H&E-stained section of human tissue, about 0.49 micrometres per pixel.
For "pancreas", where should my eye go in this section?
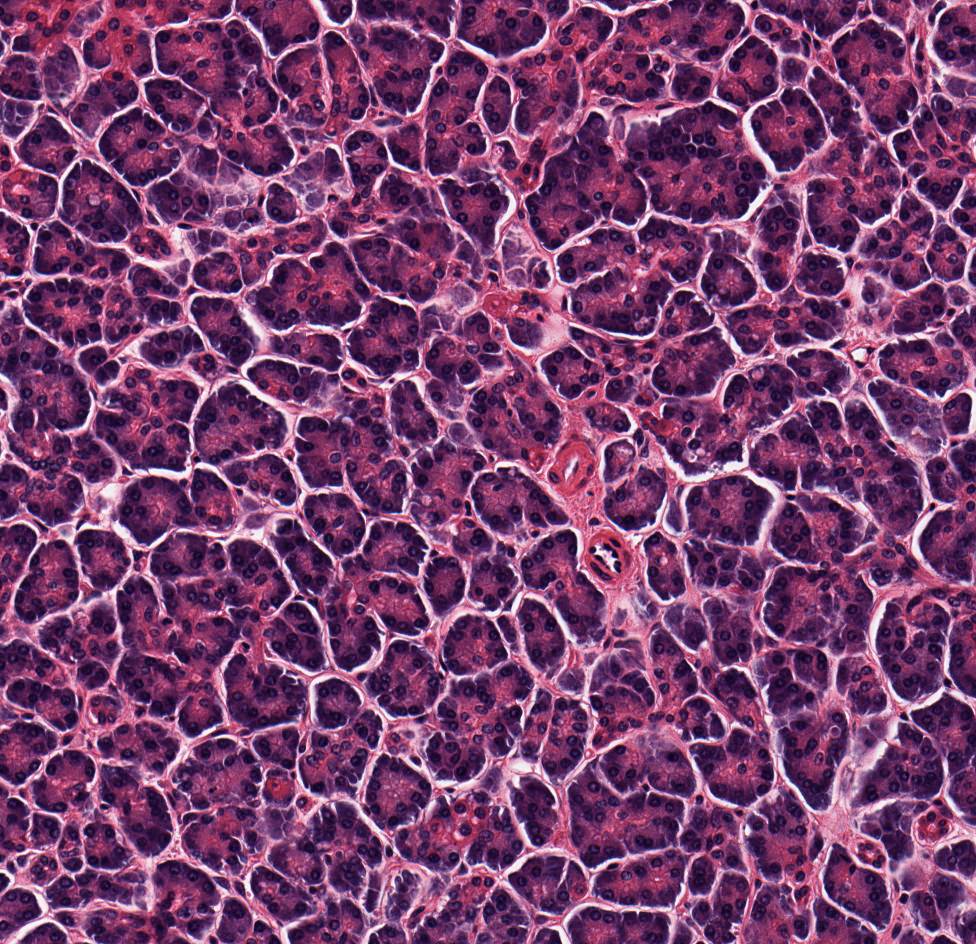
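Pancreas: the whole field is filled by closely packed rounded glandular units, with very little tissue between them.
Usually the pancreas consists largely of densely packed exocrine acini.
Cells pyramidal, narrow ends toward each unit's centre. Round dark nuclei at the outer, basal edge. Central cytoplasm pink, granular; cytoplasm near nuclei darker purple.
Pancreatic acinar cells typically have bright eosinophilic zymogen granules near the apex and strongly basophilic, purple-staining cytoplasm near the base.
Both zones fit; nothing seen counts against.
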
